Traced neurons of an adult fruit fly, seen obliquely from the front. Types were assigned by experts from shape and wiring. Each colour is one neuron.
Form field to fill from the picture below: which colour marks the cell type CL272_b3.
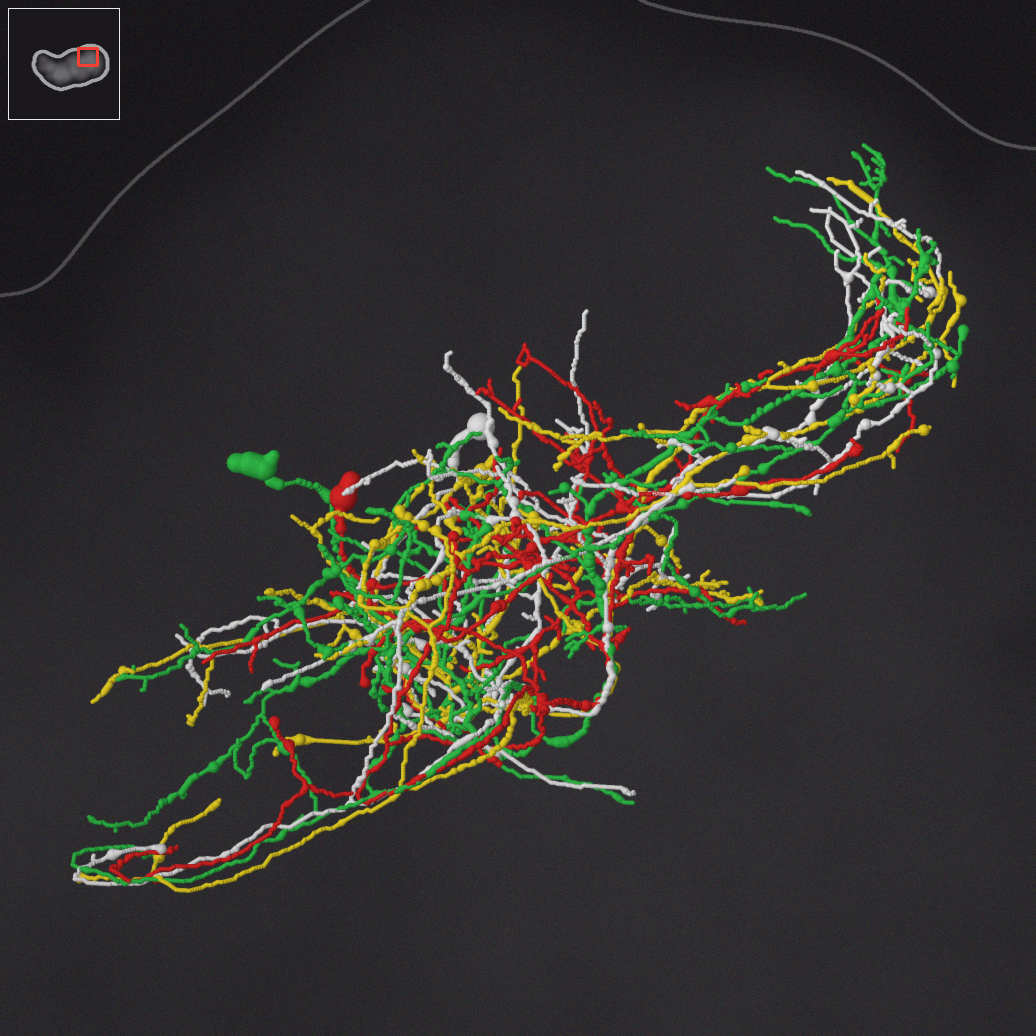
white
